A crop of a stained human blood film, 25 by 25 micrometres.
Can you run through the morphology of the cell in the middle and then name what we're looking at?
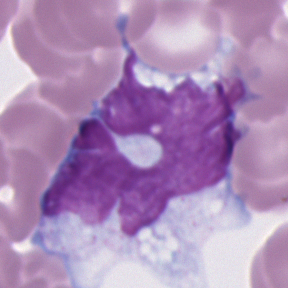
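Irregular and folded, the nucleus shows uneven lobe-like parts. Its chromatin is finely textured, lacking coarse dark clumps. The cytoplasm is pale greyish-blue, with fine pinkish dots scattered through it. The cell is a monocyte.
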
